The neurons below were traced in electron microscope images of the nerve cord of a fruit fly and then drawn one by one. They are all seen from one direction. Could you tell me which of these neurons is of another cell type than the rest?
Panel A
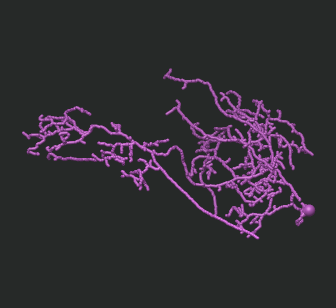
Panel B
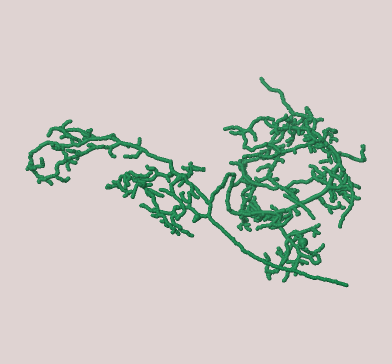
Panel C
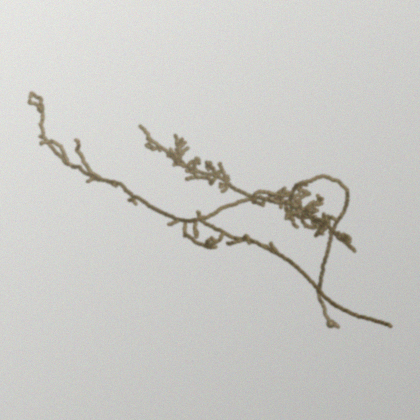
Panel C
